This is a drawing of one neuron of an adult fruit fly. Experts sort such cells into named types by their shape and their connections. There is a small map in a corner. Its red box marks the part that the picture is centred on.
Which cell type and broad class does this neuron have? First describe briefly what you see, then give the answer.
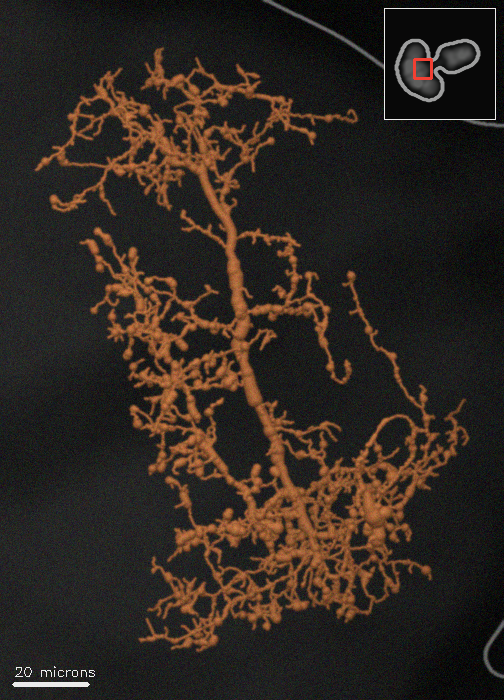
It is in the brain and does not reach the nerve cord. The cell body is at the lower right of the picture. The picture shows more than a hundred branch ends. Its cell type is GNG023. Its broad class is central-brain intrinsic neuron.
